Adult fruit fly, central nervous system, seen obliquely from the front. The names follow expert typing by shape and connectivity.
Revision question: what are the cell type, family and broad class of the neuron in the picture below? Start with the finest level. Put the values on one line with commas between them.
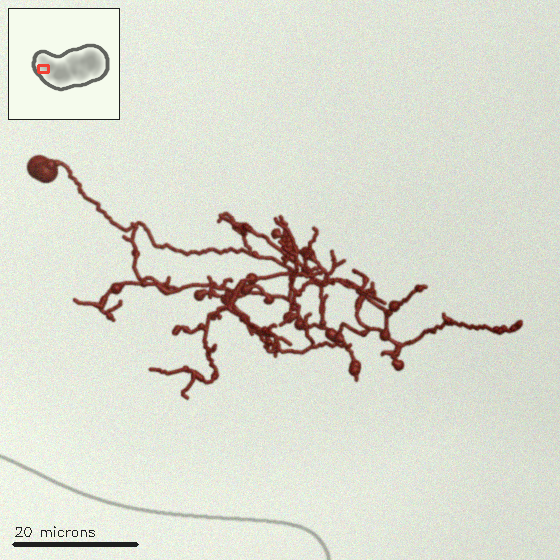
IN01B081, hemilineage 01B, nerve-cord intrinsic neuron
